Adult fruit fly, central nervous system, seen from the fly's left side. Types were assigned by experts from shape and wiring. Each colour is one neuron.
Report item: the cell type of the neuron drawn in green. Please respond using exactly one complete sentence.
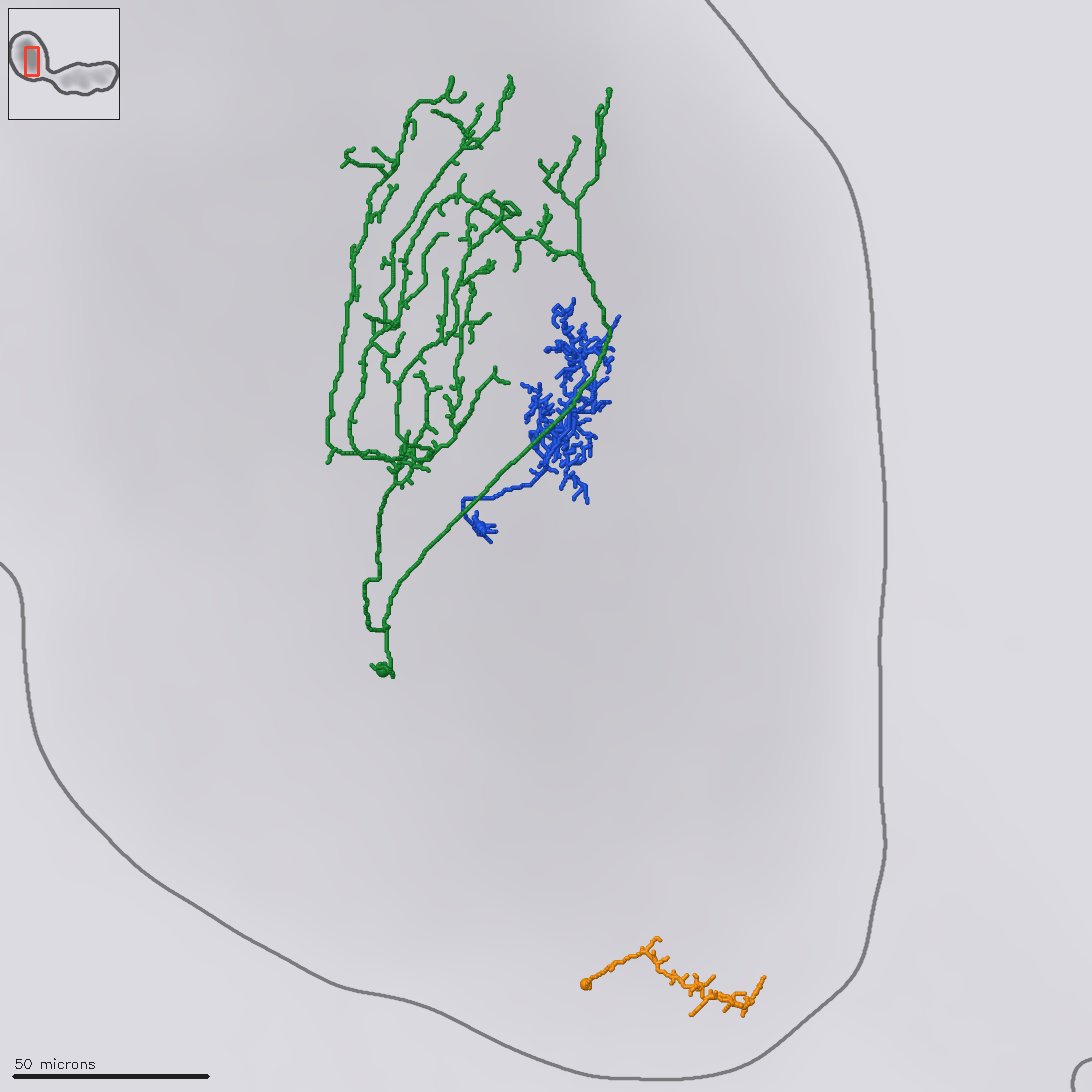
What this neuron is, by cell type, is MeVP11.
